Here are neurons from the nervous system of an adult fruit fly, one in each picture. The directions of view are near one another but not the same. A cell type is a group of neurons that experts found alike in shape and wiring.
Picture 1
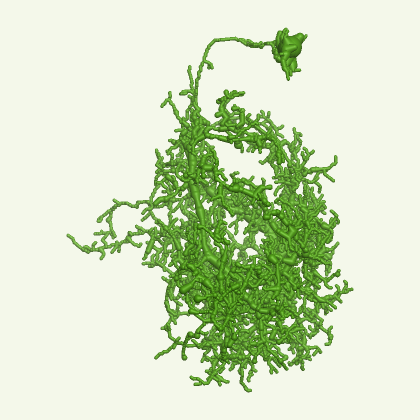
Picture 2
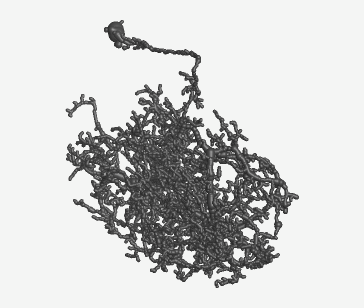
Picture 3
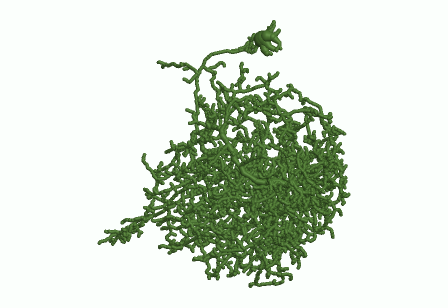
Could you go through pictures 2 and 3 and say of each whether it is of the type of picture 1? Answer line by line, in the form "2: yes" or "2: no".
2: yes
3: yes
